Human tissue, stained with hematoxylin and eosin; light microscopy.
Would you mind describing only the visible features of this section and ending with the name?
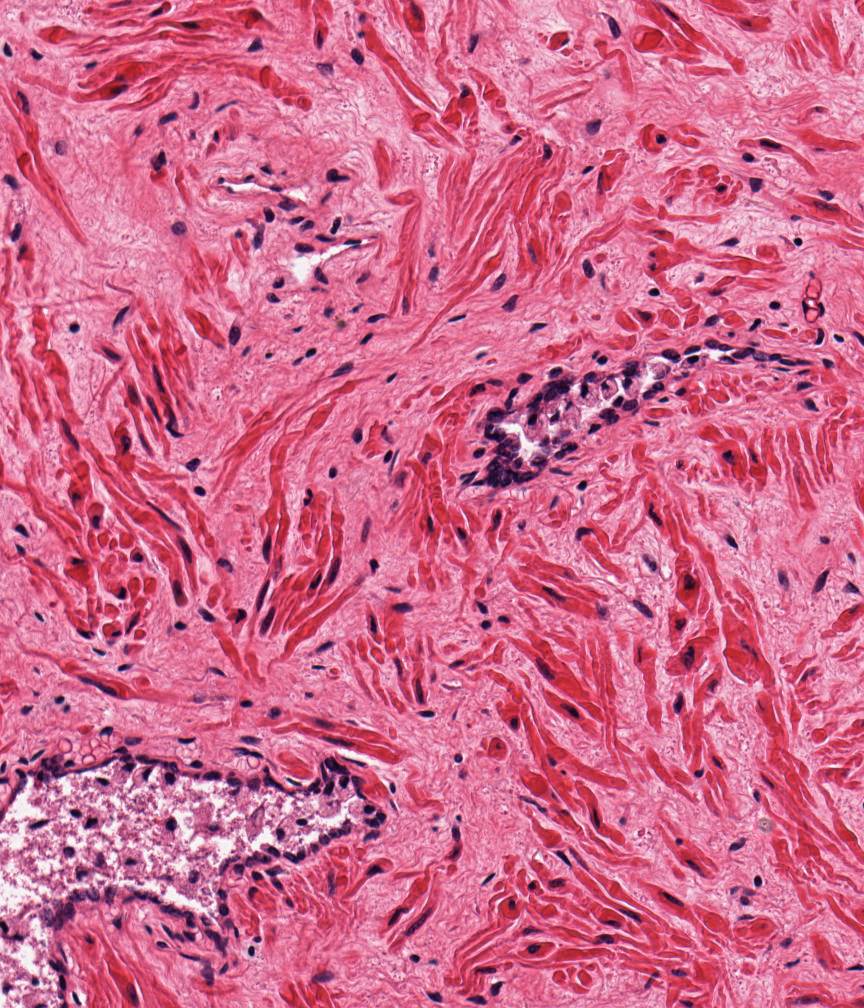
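Pale pink fibrous stroma with scattered small dark nuclei between muscle bundles. Lower left: gland lumen lined by thin layer of cells with dark nuclei; lumen holds pale, finely granular material. Right of centre: small cluster of crowded dark nuclei around narrow slit-like lumen. Tissue: prostate.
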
